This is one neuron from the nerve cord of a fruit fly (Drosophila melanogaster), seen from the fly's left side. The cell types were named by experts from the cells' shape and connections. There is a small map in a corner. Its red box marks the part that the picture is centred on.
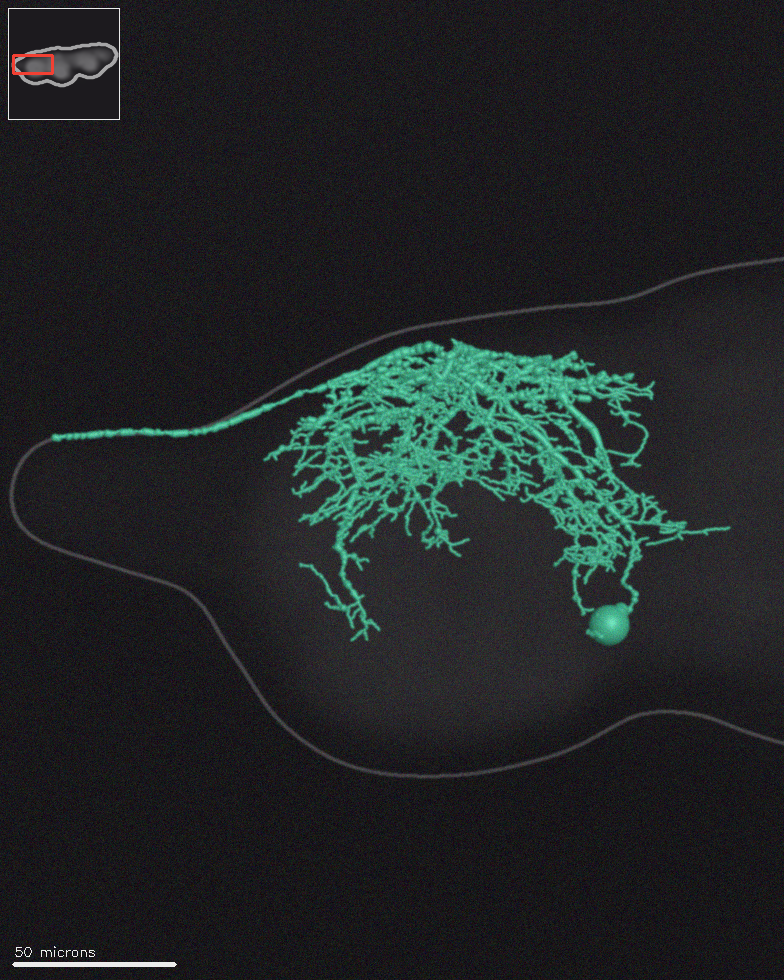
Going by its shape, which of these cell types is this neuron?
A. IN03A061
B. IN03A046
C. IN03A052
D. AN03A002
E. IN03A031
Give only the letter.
D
